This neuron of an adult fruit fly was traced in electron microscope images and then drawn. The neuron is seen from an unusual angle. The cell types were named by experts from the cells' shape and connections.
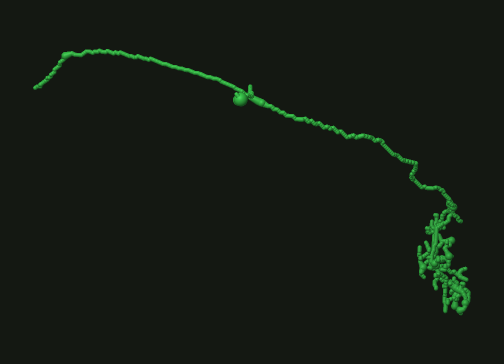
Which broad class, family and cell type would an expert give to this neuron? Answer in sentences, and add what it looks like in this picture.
This is a visual projection neuron. Its family is LPC. Its cell type is LPC2. The cell body can be seen at the top of the picture. As drawn here it is wider than it is tall.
